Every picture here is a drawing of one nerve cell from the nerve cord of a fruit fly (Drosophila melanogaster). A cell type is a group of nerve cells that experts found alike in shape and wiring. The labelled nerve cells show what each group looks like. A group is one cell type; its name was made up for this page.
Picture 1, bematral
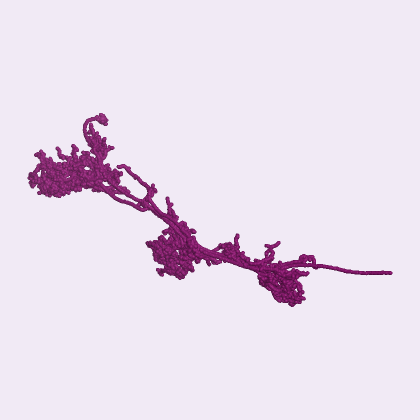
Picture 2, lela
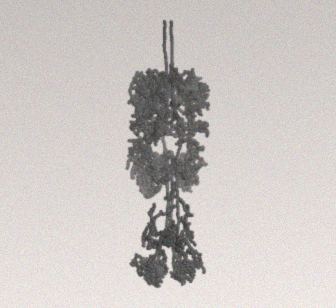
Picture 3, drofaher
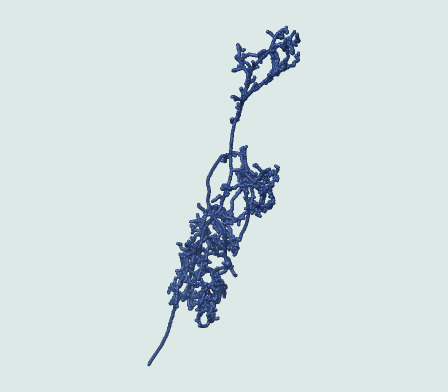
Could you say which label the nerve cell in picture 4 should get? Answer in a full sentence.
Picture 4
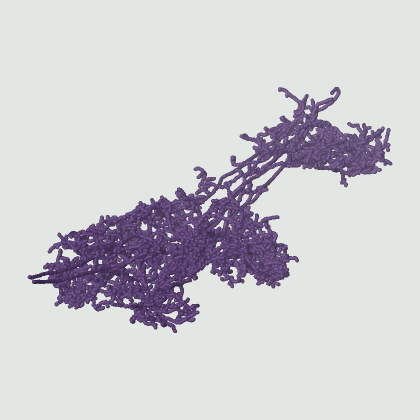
It belongs to lela.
